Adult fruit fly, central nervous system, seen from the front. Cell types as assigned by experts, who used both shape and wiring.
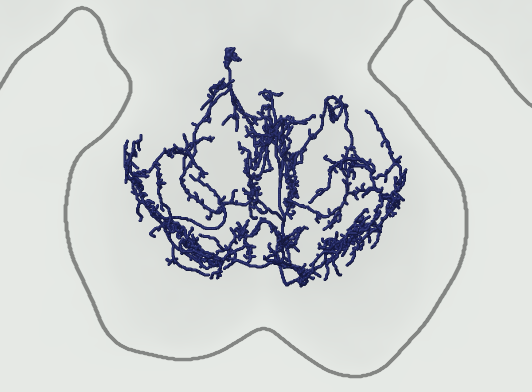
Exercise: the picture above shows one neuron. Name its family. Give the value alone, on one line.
hemilineage 05B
